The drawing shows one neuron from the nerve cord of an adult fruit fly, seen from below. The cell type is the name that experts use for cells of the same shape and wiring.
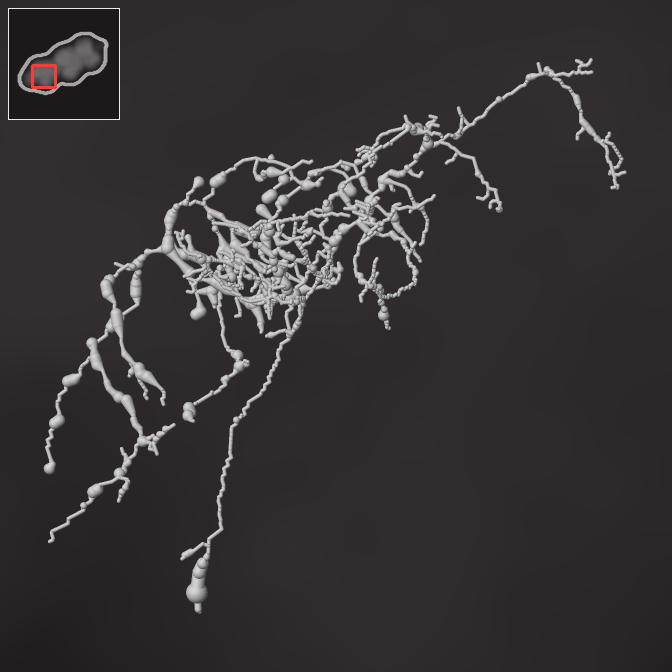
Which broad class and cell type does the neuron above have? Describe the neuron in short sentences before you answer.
Dozens of branch ends can be seen. In this view it is about as wide as it is tall. Its broad class is nerve-cord intrinsic neuron. It is of cell type INXXX400.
